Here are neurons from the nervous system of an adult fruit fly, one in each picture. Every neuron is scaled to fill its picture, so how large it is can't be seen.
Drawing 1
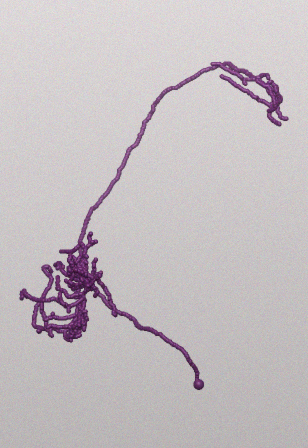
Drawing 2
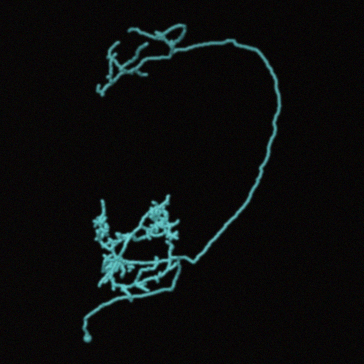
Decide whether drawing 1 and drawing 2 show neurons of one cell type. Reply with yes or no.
yes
